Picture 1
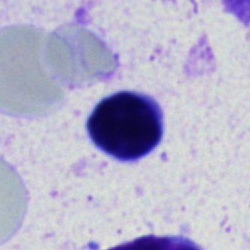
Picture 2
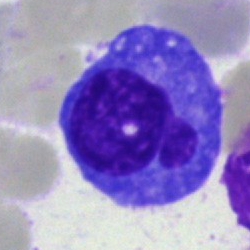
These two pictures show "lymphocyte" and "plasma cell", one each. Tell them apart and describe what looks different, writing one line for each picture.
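Picture 1: lymphocyte. No distinct rim of cytoplasm is visible around the dark nucleus.
Picture 2: plasma cell. The cytoplasm is abundant.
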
